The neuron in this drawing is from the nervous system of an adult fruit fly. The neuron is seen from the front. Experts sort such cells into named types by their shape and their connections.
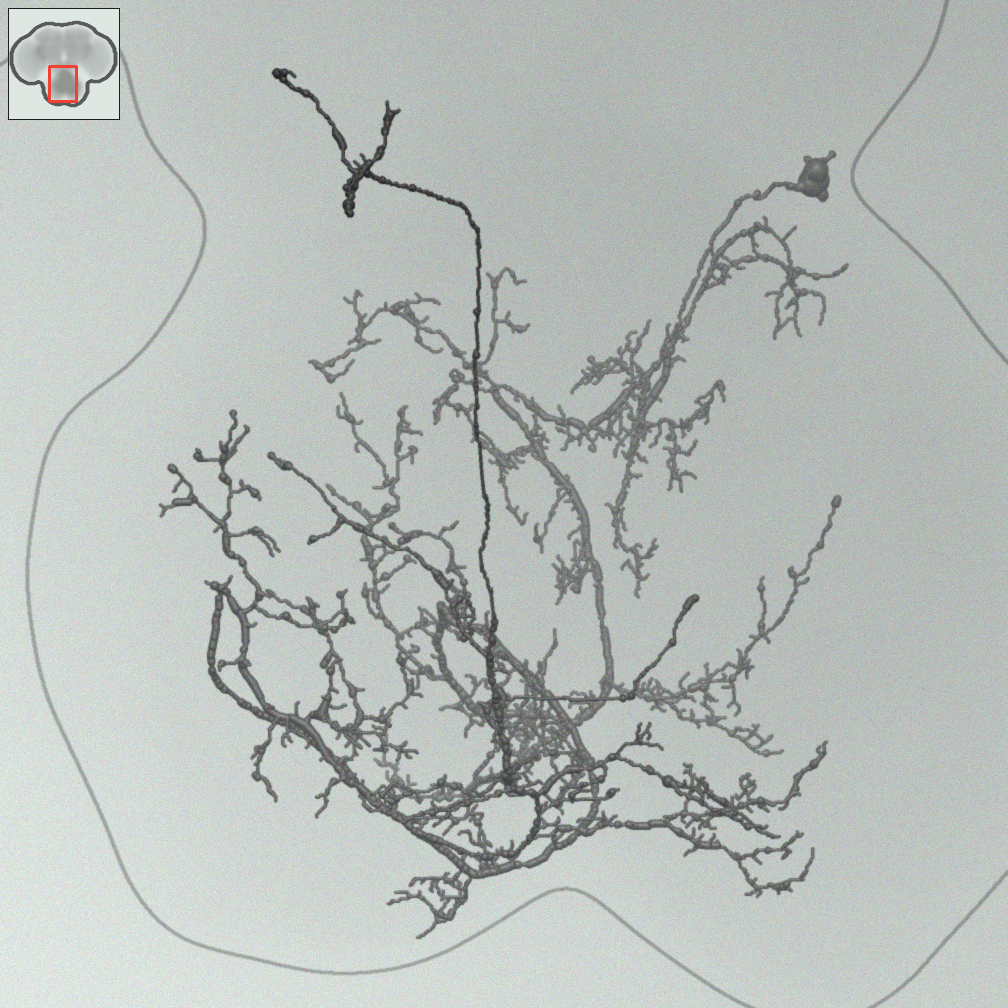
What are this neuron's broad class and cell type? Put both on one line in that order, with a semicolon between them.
ascending neuron; ANXXX024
